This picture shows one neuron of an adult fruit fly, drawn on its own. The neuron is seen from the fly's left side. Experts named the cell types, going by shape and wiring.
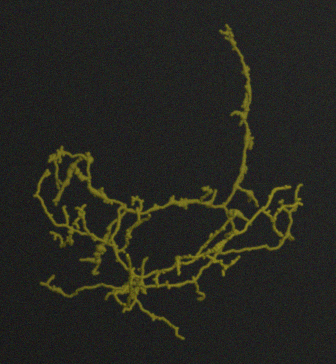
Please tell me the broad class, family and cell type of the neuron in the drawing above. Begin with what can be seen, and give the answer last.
No cell body is drawn. In this view it is about as wide as it is tall. This is a nerve-cord intrinsic neuron. The family is hemilineage 13B. Its cell type is IN13B065.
